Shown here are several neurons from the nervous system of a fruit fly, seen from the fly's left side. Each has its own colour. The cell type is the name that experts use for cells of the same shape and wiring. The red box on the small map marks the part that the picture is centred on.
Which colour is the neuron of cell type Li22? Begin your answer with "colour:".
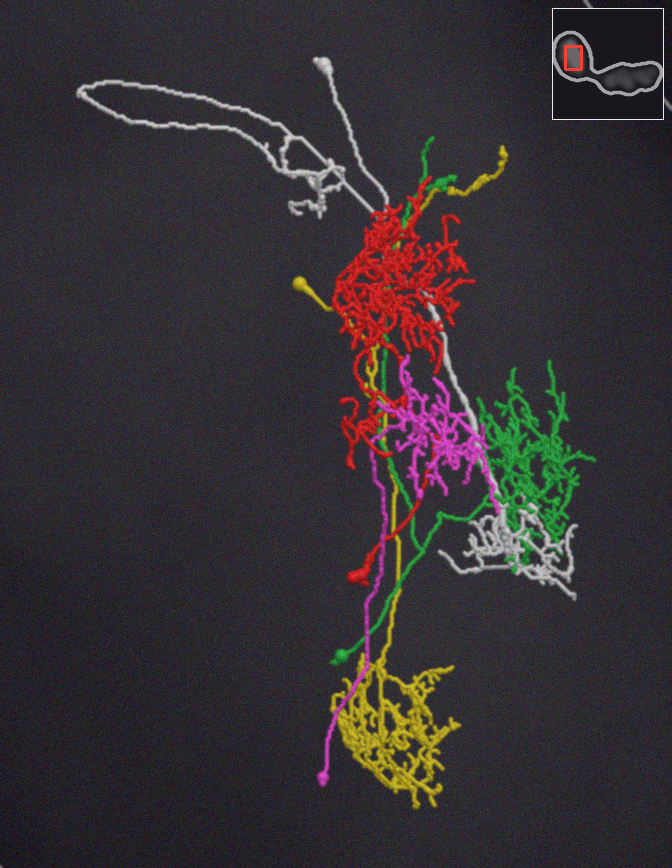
colour: magenta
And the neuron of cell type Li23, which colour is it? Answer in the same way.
colour: red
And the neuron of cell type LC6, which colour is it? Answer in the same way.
colour: white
